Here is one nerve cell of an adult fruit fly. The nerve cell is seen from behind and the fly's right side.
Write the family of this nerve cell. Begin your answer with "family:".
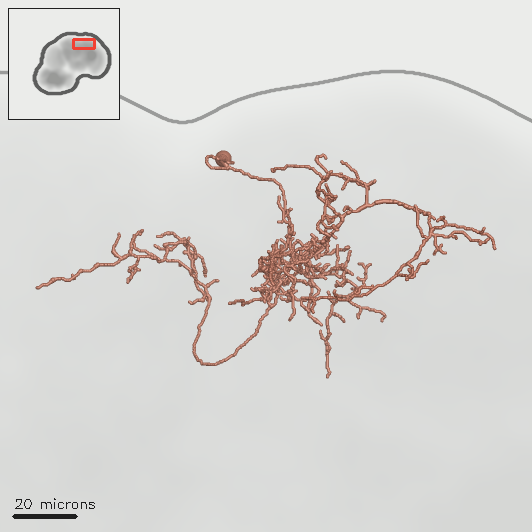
family: hemilineage SMPad3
